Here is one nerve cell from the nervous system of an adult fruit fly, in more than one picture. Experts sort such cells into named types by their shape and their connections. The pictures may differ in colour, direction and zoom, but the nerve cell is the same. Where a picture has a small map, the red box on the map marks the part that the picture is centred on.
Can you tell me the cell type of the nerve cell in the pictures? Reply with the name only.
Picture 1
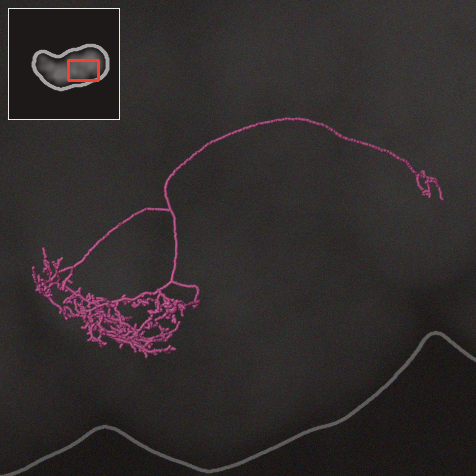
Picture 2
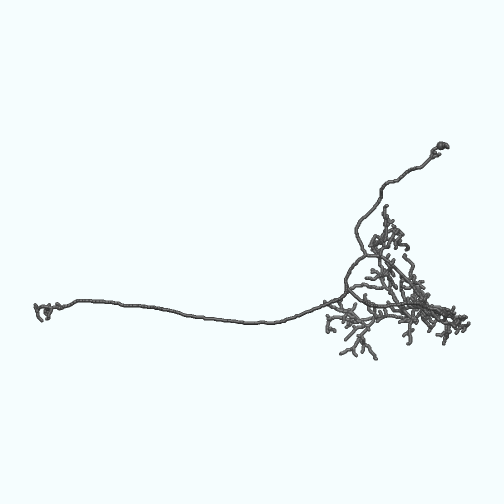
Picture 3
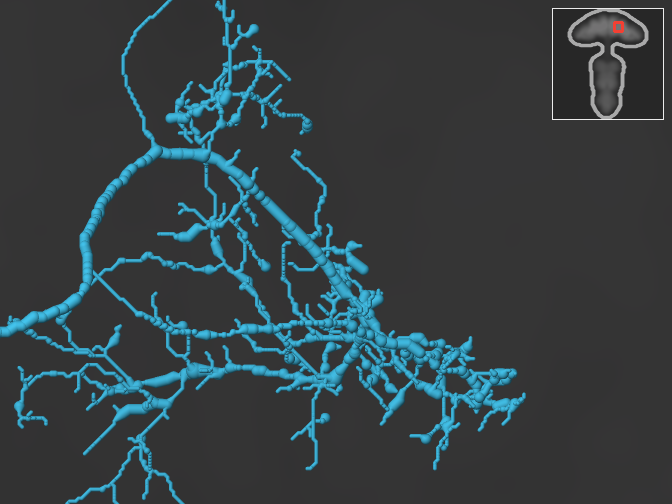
CB1076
